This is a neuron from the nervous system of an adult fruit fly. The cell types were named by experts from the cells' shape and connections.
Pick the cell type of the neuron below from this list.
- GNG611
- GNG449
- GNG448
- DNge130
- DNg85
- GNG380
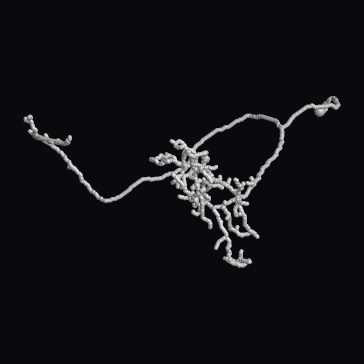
GNG380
